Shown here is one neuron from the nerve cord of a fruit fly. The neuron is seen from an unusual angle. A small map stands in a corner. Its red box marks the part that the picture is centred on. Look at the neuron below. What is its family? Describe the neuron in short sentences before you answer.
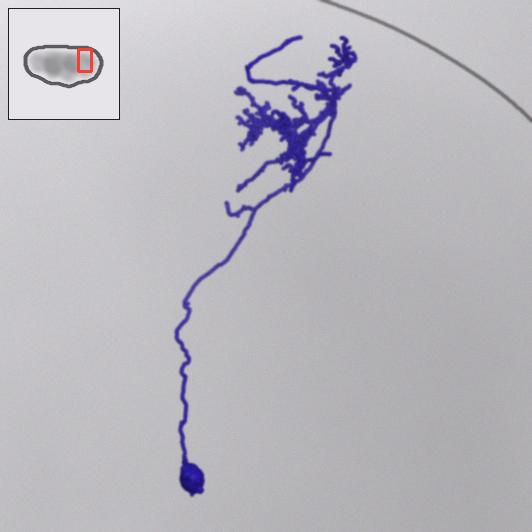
The picture shows dozens of branch ends. As drawn here it is more than twice as tall as it is wide. This is an efferent neuron of the nerve cord. The family is hemilineage 00B.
